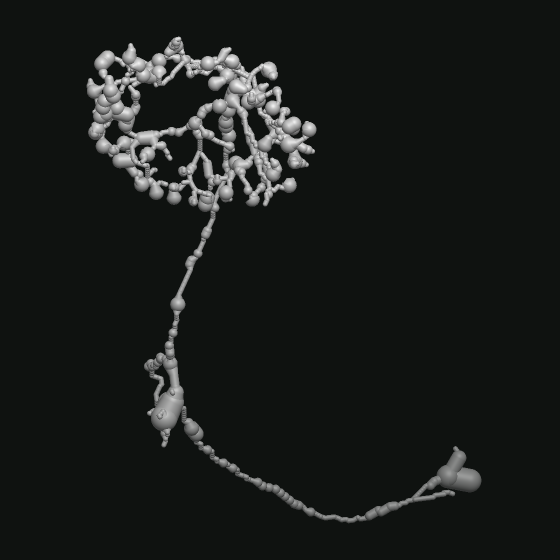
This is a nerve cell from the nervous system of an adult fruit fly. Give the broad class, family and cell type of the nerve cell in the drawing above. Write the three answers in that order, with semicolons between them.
central-brain intrinsic neuron; hemilineage EBa1; ER3d_d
